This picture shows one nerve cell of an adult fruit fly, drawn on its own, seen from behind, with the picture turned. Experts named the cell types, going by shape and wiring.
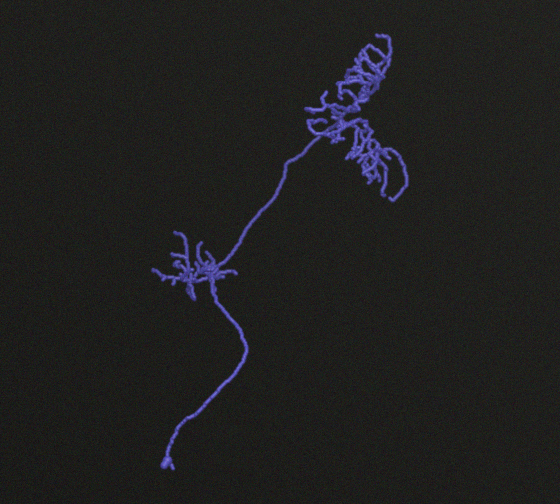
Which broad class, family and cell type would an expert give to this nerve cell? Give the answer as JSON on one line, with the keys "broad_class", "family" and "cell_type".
{"broad_class": "central-brain intrinsic neuron", "family": "hemilineage DL1_dorsal", "cell_type": "FB2F_d"}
